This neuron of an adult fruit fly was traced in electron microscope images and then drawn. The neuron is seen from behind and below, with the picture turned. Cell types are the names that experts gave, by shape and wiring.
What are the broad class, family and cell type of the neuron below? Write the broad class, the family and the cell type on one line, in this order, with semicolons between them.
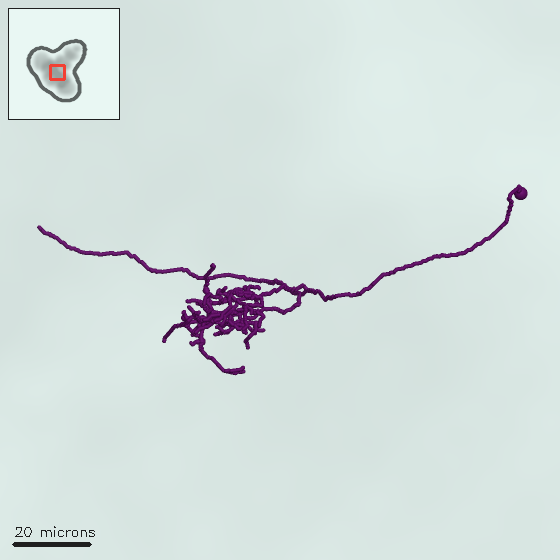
central-brain intrinsic neuron; class CX; FC1B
